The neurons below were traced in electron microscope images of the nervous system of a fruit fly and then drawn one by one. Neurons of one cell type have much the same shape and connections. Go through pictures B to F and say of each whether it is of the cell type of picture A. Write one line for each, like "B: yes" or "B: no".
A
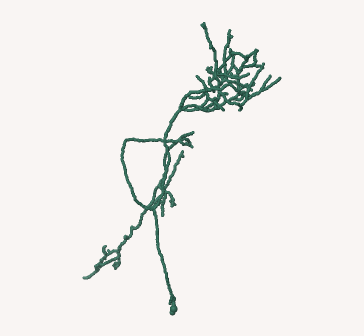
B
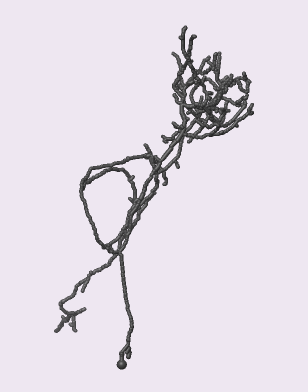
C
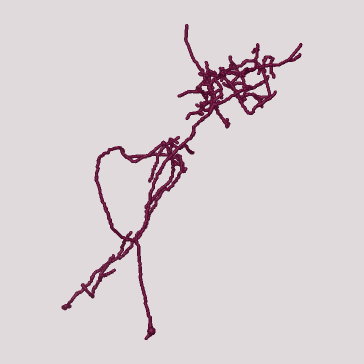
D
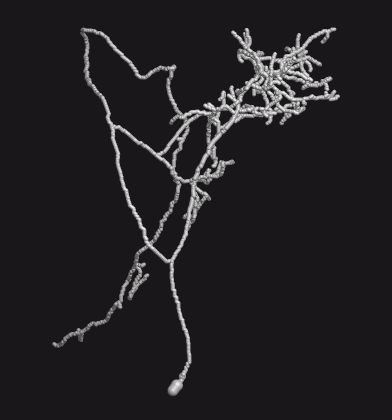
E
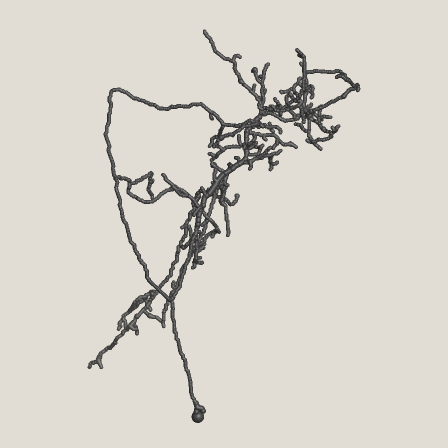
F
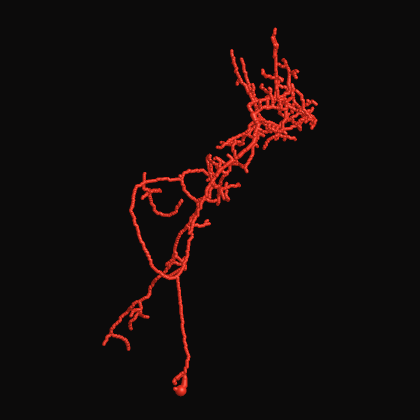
B: yes
C: yes
D: yes
E: yes
F: yes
